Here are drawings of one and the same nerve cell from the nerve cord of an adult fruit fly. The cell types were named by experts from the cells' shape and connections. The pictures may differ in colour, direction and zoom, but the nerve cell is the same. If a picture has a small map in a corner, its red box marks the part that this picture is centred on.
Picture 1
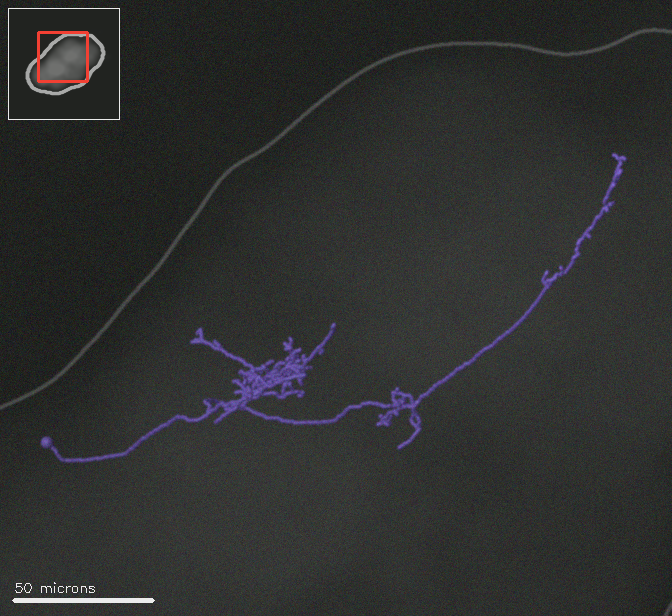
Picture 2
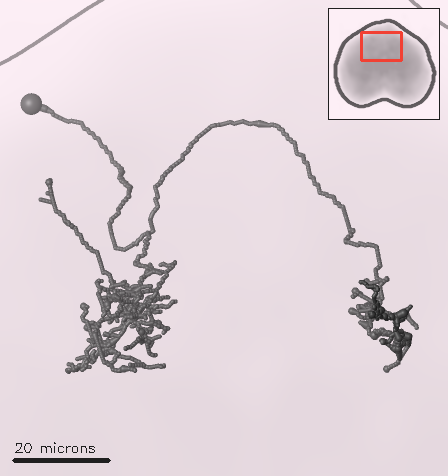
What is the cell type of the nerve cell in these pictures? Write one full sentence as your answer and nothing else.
This nerve cell falls under the cell type IN06A091.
